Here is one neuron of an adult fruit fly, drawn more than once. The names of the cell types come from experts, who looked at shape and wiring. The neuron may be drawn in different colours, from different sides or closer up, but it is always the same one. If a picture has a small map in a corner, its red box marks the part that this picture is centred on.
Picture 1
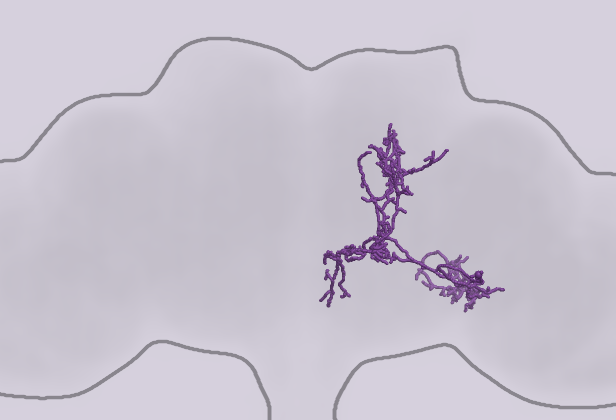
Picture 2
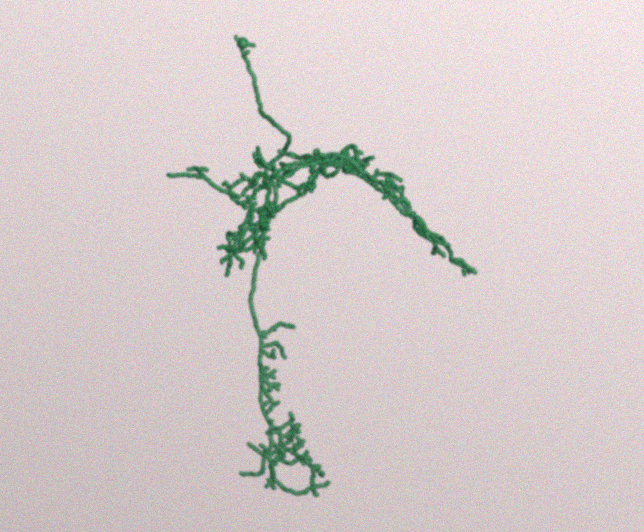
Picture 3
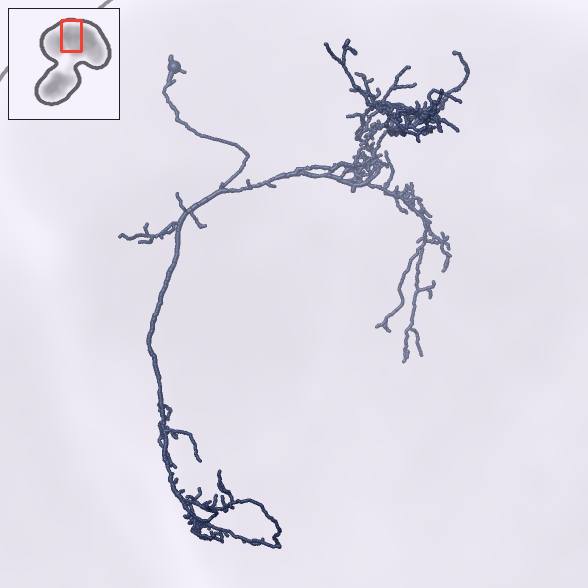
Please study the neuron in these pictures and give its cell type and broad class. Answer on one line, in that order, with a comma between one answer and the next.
ATL015, central-brain intrinsic neuron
